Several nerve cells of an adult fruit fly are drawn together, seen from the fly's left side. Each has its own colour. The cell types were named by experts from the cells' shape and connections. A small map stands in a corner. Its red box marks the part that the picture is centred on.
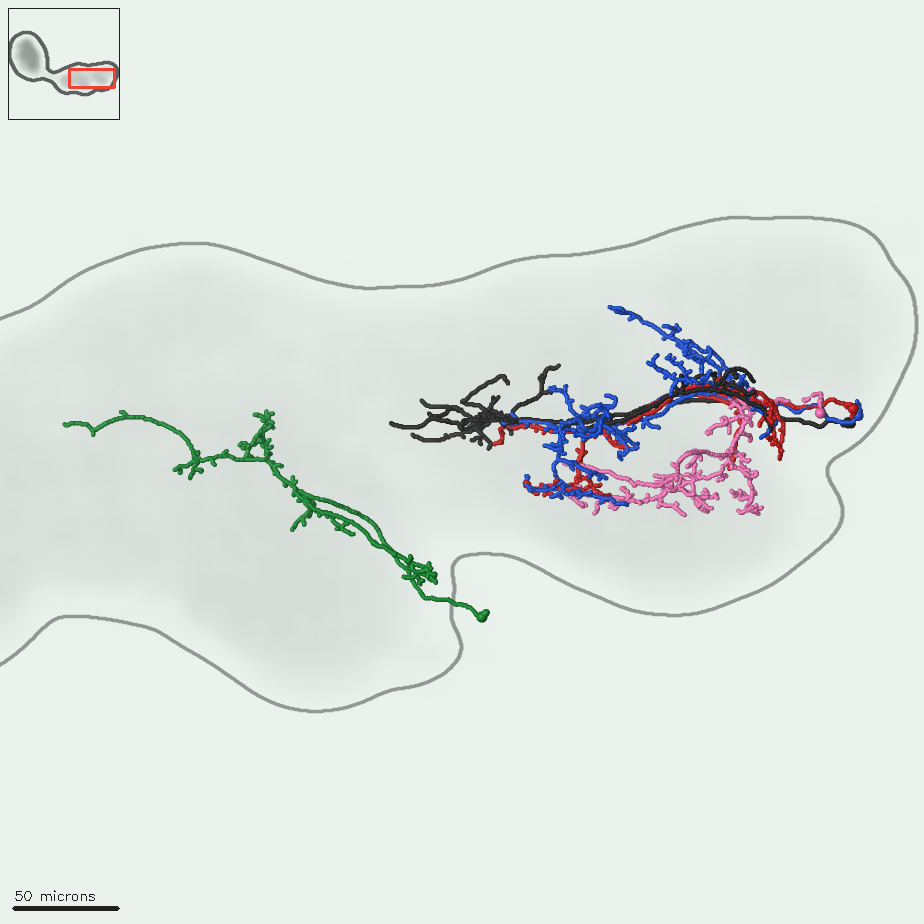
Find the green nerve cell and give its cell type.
IN21A087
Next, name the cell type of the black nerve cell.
IN21A041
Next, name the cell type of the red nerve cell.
IN21A086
